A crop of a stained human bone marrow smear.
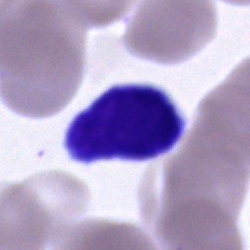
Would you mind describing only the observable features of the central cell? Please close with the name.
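There's no rim of cytoplasm showing around the nucleus at all. The chromatin is dense and dark violet all the way through. I can't spot any granules anywhere in it, and the edge is smooth, with no projections. It's a lymphocyte.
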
